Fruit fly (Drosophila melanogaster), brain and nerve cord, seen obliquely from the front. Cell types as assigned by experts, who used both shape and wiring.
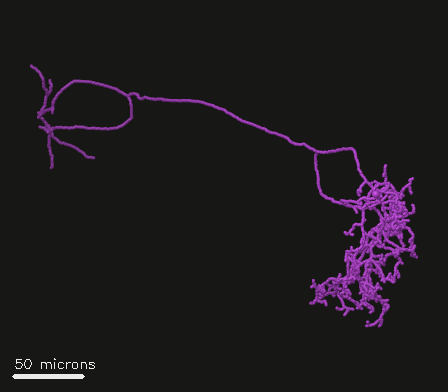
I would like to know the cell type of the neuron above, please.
AVLP234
